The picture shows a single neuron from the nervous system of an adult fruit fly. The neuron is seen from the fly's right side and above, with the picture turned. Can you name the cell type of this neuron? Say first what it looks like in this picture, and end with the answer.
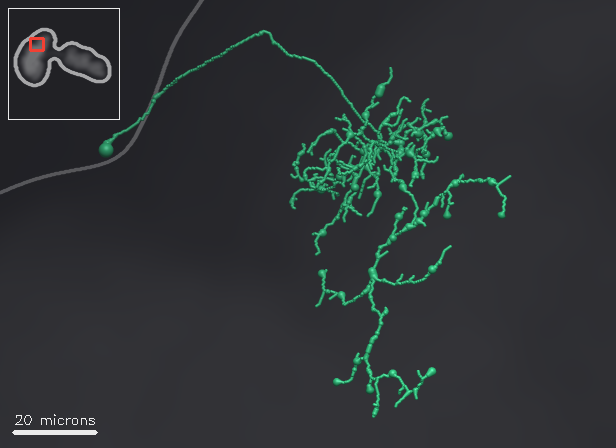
From left to right in the picture it spans about 100 microns. Dozens of branch ends can be seen. This is an optic-lobe intrinsic neuron. It is of cell type Cm8.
